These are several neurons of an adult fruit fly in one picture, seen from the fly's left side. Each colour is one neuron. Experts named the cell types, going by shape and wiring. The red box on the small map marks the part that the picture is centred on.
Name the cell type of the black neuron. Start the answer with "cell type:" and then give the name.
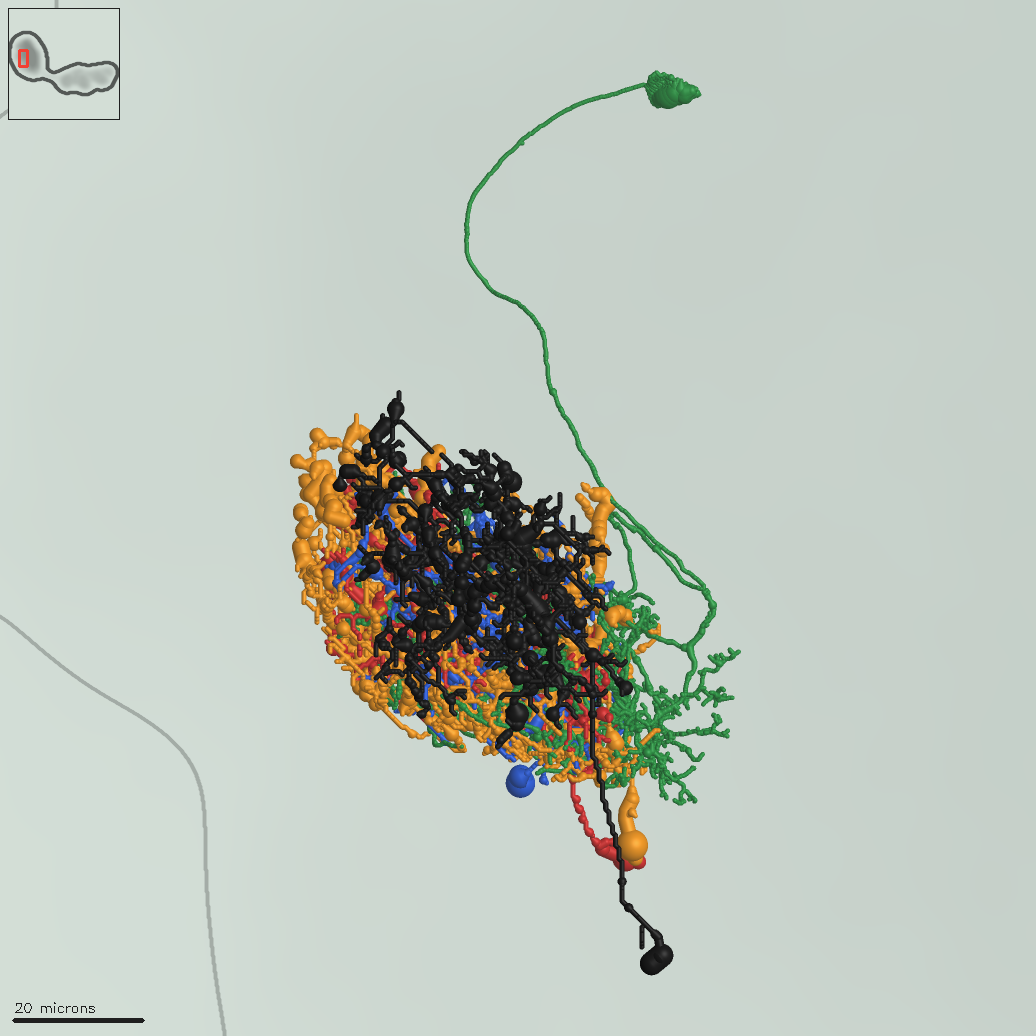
cell type: AVLP354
